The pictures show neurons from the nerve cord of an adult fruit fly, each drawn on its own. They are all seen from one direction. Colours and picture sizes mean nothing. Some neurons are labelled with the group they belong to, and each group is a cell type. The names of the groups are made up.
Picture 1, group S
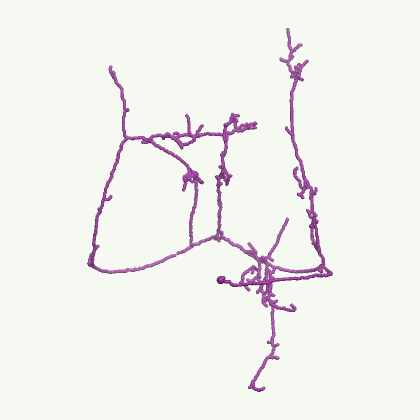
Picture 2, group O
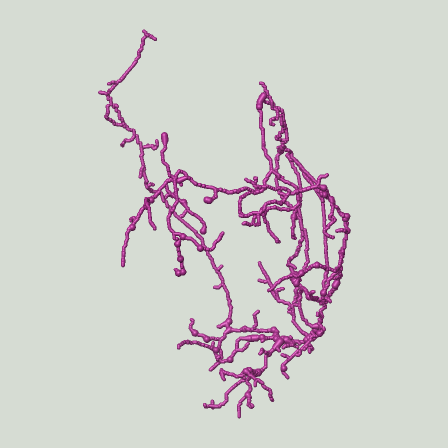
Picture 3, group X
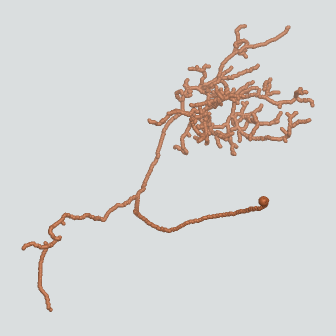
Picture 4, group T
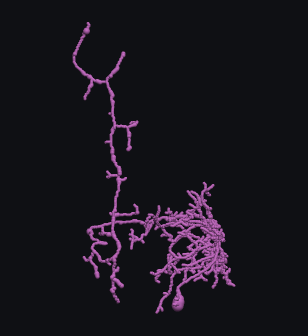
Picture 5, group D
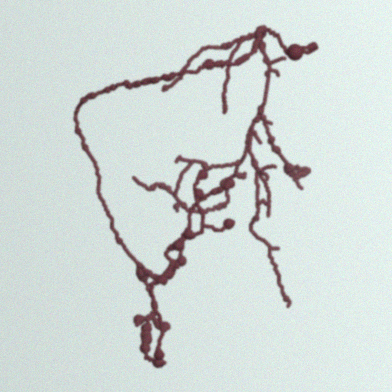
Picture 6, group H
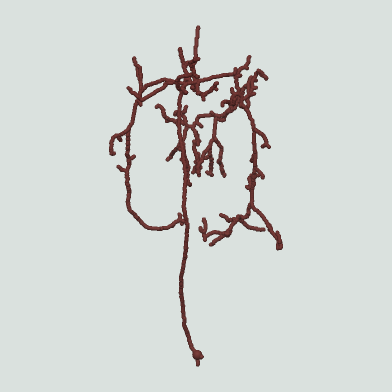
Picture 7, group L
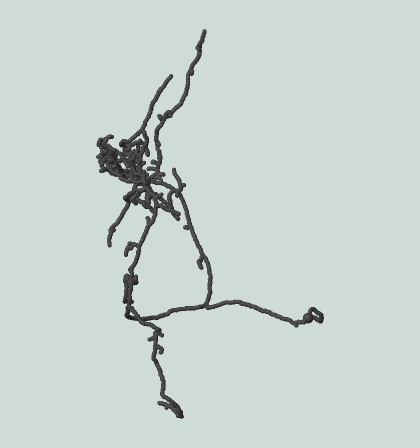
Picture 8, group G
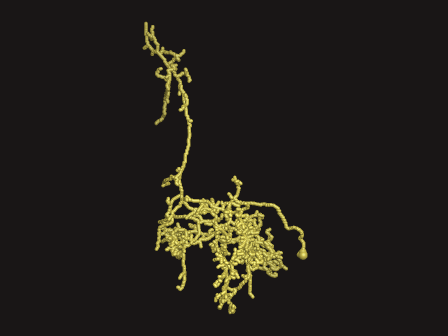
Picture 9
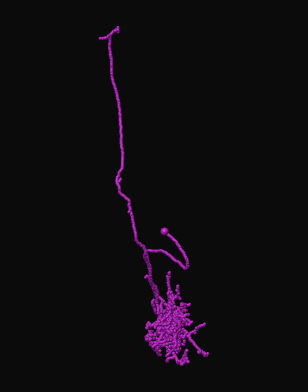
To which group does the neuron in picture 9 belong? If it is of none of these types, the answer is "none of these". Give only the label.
group X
